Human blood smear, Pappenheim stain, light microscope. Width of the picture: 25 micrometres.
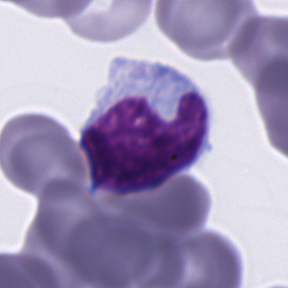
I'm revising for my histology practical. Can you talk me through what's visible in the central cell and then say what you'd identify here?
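The cell measures about 13 by 11 micrometres. Its nucleus, about 12 by 8 micrometres, lies toward the bottom of the cell and fills about 70% of the cell's area. A deep notch marks the upper side of the nucleus, and cytoplasm fills that notch. The chromatin stains dark purple and appears dense. The cytoplasm is pale blue, and most of it forms a cap above the nucleus. This cell is a typical lymphocyte.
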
